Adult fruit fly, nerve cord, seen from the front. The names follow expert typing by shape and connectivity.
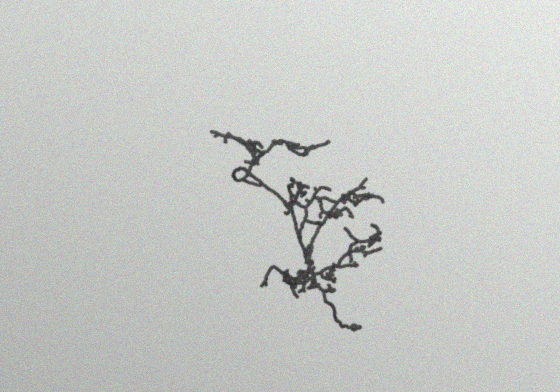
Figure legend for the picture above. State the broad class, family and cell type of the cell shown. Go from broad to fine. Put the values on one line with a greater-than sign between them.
nerve-cord intrinsic neuron > hemilineage 06B > IN06B080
